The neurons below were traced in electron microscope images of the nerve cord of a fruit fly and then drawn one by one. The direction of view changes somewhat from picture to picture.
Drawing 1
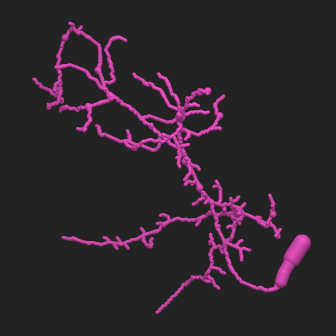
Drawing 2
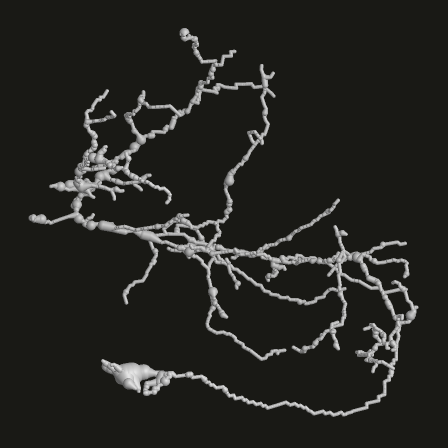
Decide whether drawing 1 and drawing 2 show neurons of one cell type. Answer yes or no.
no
